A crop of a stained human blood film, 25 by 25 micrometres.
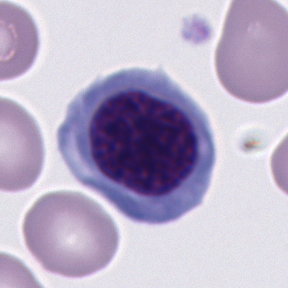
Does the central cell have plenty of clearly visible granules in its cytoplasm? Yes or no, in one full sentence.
No, the cell shows no granules in its cytoplasm.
